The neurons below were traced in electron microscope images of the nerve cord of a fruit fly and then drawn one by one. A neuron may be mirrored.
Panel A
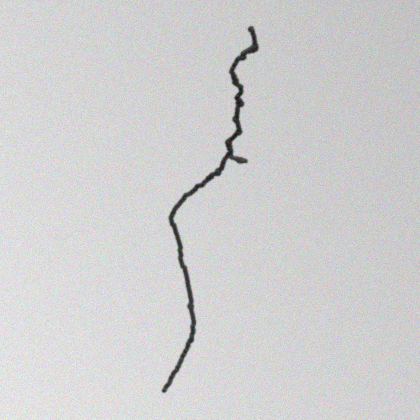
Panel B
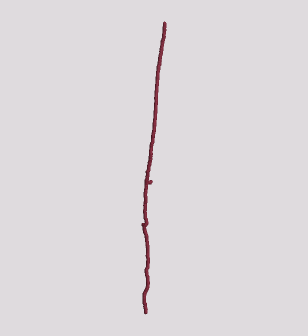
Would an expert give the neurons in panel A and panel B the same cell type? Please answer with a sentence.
They are of the same cell type.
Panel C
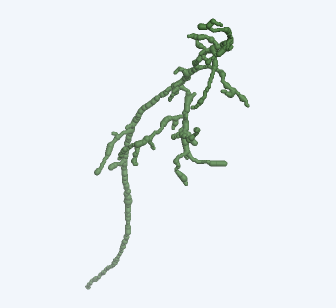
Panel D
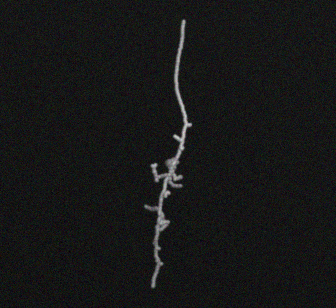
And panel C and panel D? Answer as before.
They are of the same cell type.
